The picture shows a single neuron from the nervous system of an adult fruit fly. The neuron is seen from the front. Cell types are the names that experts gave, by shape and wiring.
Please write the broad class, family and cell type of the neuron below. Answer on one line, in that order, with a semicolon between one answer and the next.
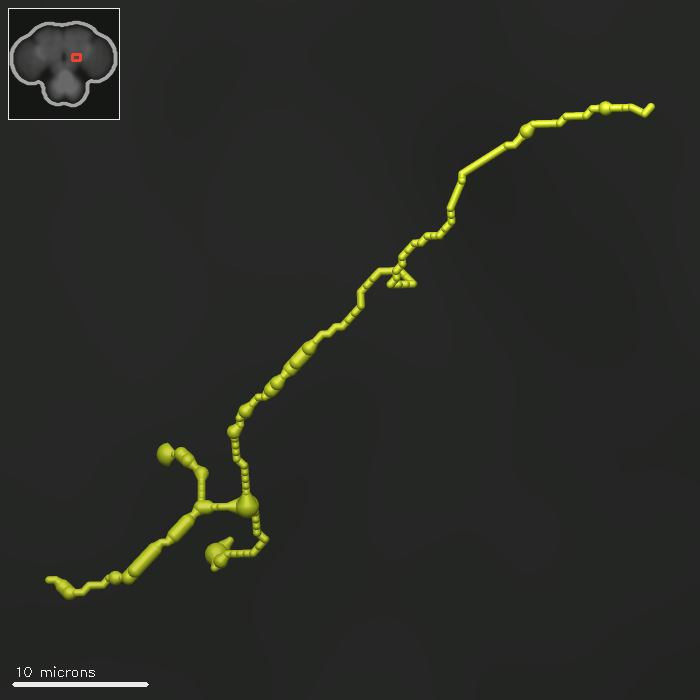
sensory neuron entering the brain; class olfactory; ORN_VL1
